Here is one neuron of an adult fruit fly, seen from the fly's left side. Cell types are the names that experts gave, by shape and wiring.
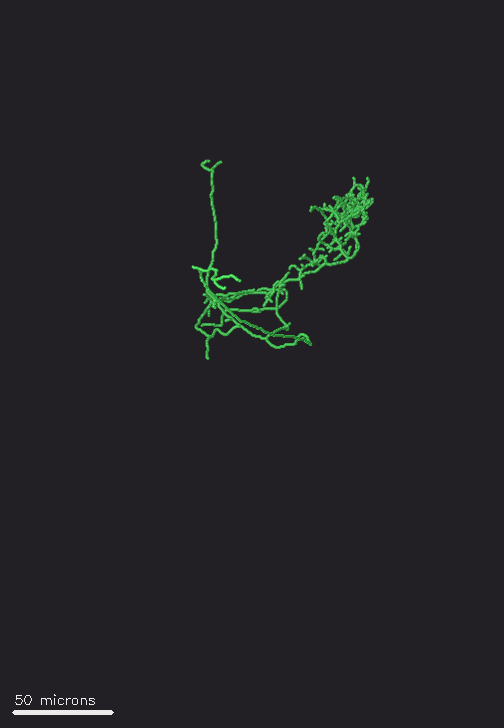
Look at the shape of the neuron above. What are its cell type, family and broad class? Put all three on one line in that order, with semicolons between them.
LHAV2g2_b; hemilineage VLPl2_posterior; central-brain intrinsic neuron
